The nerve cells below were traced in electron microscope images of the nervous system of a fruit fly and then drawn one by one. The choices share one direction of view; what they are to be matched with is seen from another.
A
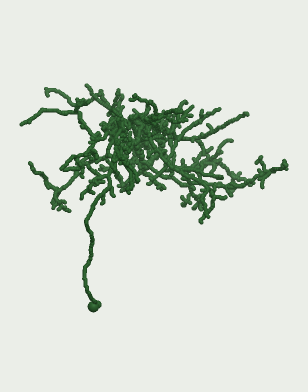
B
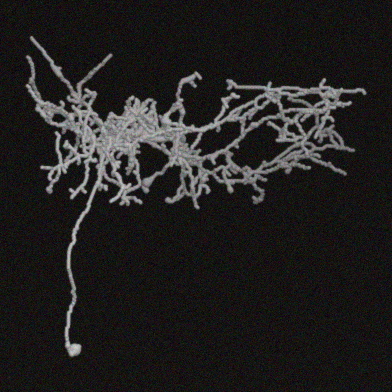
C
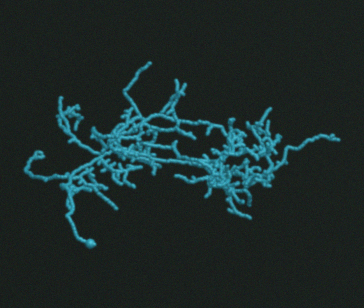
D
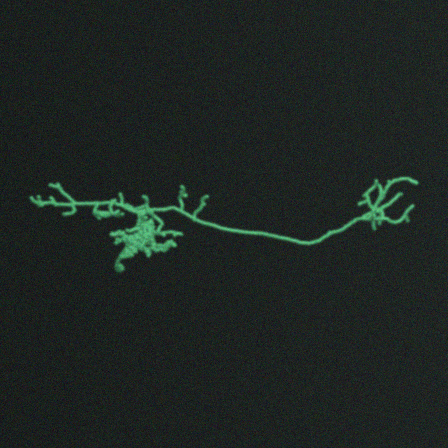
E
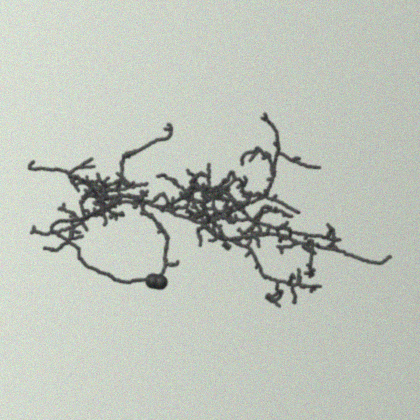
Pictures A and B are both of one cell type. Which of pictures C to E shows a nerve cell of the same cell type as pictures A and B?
Picture E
